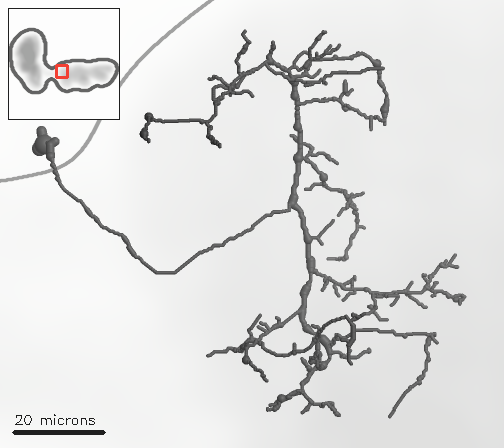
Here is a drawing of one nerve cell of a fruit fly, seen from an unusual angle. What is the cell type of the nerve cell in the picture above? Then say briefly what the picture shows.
It is of cell type IN08A024. It is a nerve-cord intrinsic neuron. From left to right in the picture it spans about 95 microns. The picture shows dozens of branch ends.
